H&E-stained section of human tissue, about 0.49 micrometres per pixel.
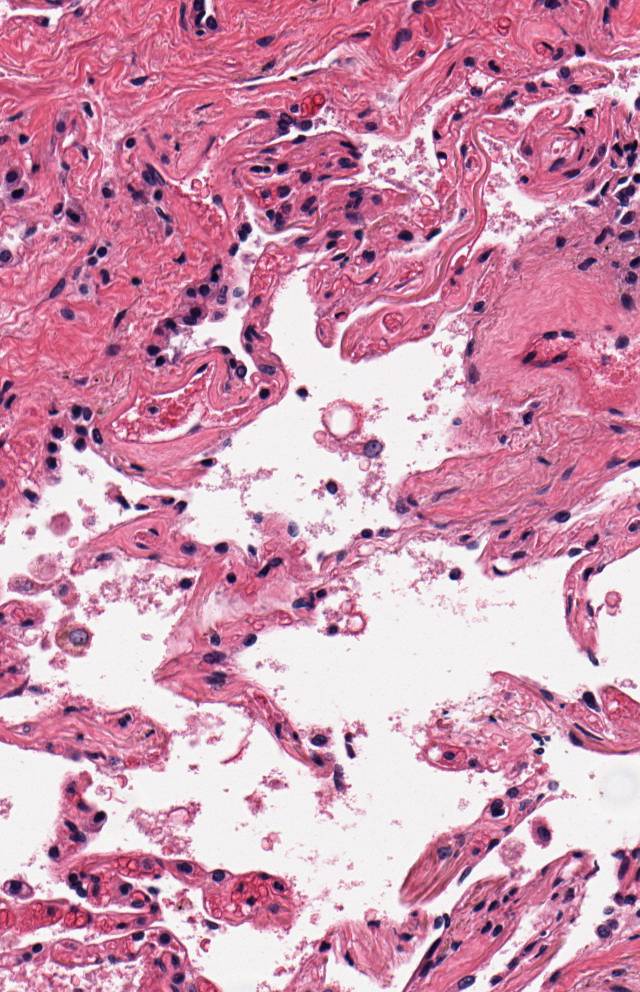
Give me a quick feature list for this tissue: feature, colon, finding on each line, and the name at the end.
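Septa: branching, pink, fibrous, separating irregular open spaces
Top: denser solid tissue
Air spaces: few free rounded cells, ample pale cytoplasm, left and centre
Septal nuclei: small, dark, oval to spindle-shaped, no marked size variation
Right edge: smooth, pale pink dense collagen, few nuclei
Diagnosis: lung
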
